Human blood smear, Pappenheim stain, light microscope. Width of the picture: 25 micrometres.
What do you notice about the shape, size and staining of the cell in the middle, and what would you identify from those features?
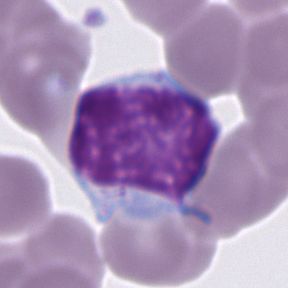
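What strikes me first is the outline: irregular and angular rather than smoothly round, with the cell about 14 micrometres across. Small pointed cytoplasmic projections extend from its lower edge. The nucleus measures about 13 by 11 micrometres and fills about 70% of the cell's area; its chromatin is dark purple and clumped, broken up by many small pale patches. Around it the cytoplasm is pale blue and forms only a thin rim, widest below the nucleus. On balance, this is a typical lymphocyte.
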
